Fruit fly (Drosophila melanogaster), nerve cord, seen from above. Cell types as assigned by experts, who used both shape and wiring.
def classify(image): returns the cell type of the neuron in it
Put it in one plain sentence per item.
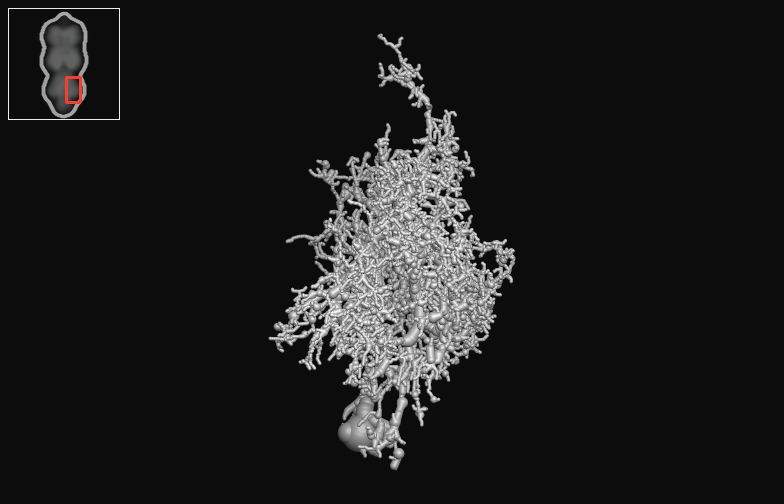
The cell type is IN13A001.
